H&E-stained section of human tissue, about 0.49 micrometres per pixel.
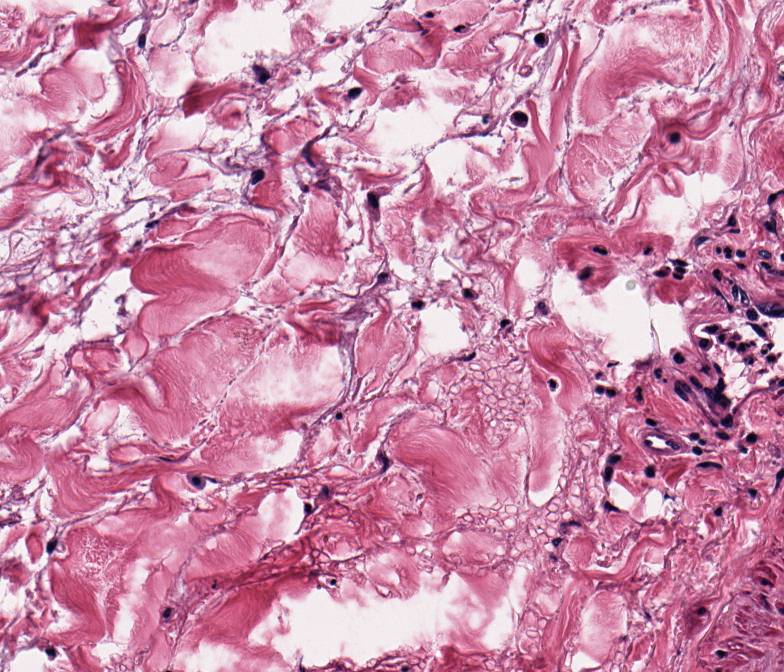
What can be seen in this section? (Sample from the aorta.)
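Field mostly thick, wavy, pink-staining collagen bundles, running in many directions. Right edge, slightly below middle: group of small vessels, dark elongated nuclei. Just below and right of centre: small patch of fine lacy network enclosing many tiny round empty spaces. No epithelium anywhere.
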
